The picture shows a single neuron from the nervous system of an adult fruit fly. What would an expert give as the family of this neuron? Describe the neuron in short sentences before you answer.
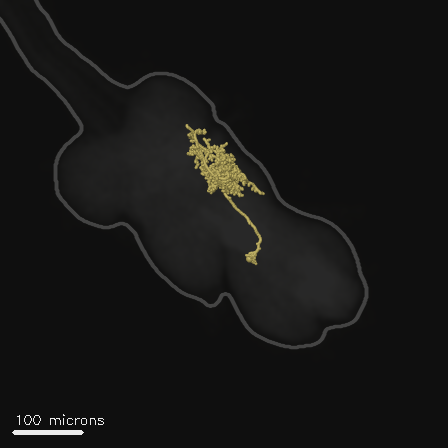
It is in the nerve cord and does not reach the brain. From top to bottom in the picture it spans about 200 microns. Its broad class is nerve-cord intrinsic neuron. Its family is hemilineage 12A.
